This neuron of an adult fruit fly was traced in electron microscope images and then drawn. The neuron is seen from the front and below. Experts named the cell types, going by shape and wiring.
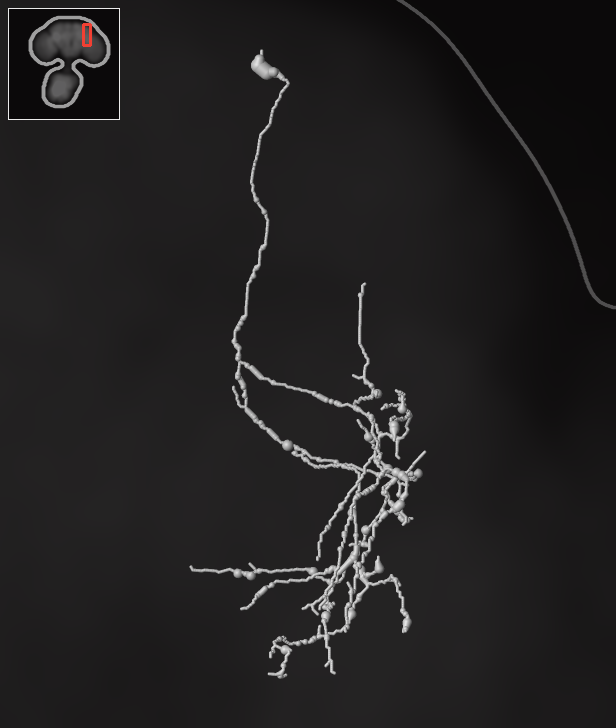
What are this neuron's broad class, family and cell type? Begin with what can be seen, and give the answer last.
The cell body can be seen at the top of the picture. The picture shows dozens of branch ends. This is a central-brain intrinsic neuron. The family is hemilineage VLPd&p1_dorsal. It is of cell type AVLP055.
